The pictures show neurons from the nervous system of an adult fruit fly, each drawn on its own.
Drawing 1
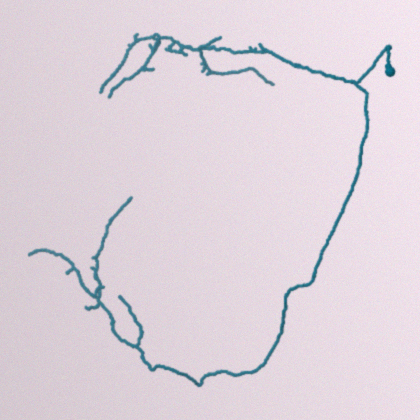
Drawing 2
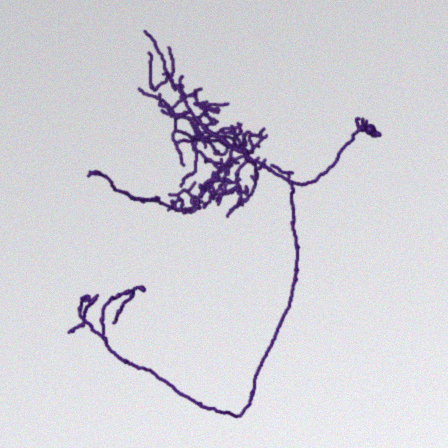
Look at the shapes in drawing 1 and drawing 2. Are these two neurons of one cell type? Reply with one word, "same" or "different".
different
